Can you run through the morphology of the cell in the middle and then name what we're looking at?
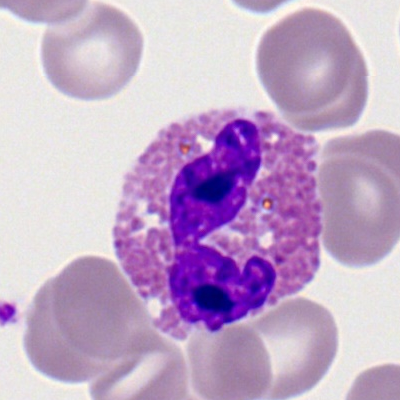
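Coarse, rounded pinkish granules pack the cytoplasm. They do not cover the nucleus, whose outline remains plainly visible. Small clear white gaps are scattered among the granules. Two tiny orange-brown dots lie in the cytoplasm, one on either side of the nucleus. The cell is an eosinophil.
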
